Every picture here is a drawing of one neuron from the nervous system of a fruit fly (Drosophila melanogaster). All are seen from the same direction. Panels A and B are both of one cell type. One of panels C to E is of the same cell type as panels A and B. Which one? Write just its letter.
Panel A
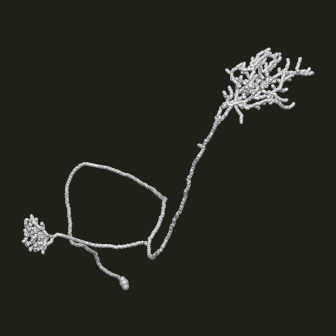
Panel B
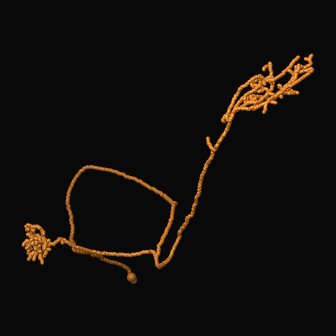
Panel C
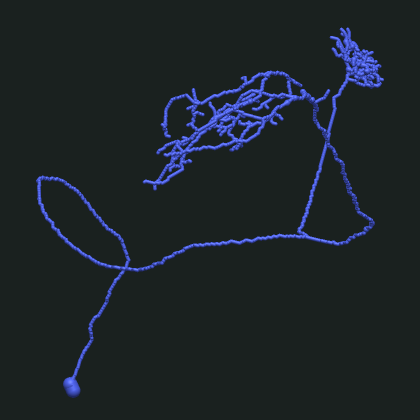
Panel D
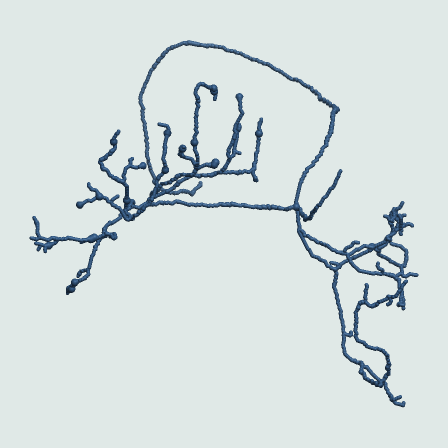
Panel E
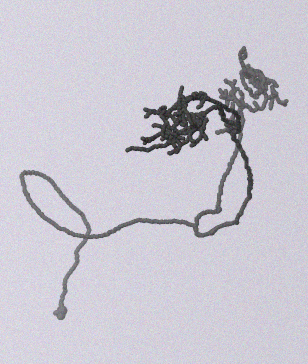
C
